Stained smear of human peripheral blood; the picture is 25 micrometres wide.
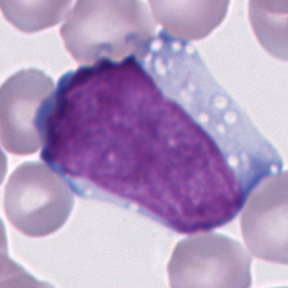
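Myeloblast, central cell, stained peripheral blood smear. Chromatin finely stippled and evenly spread, no coarse dark clumps. Several small round clear vacuoles scattered in the cytoplasm on the right; no distinct granules. Cell outline irregular and angular, not round.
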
